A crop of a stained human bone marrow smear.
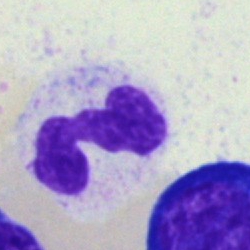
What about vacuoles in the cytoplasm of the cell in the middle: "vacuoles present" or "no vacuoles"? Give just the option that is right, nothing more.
No vacuoles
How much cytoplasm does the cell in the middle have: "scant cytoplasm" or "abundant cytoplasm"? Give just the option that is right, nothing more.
Abundant cytoplasm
